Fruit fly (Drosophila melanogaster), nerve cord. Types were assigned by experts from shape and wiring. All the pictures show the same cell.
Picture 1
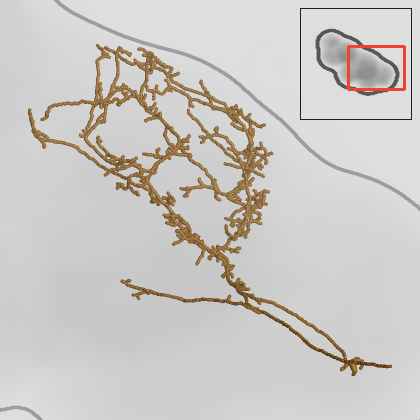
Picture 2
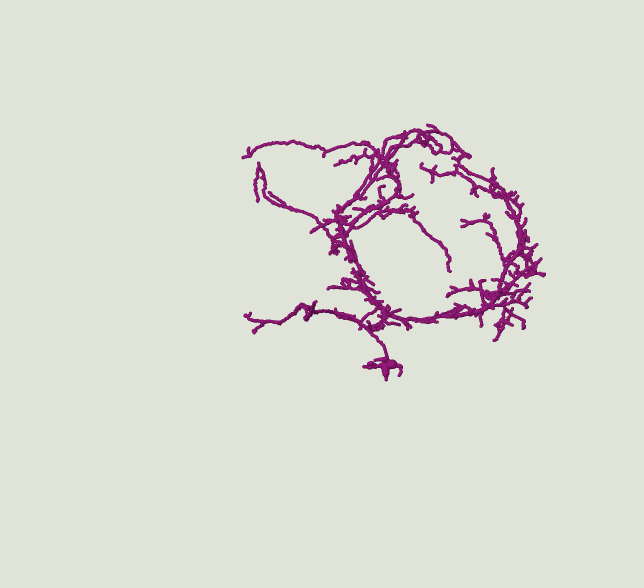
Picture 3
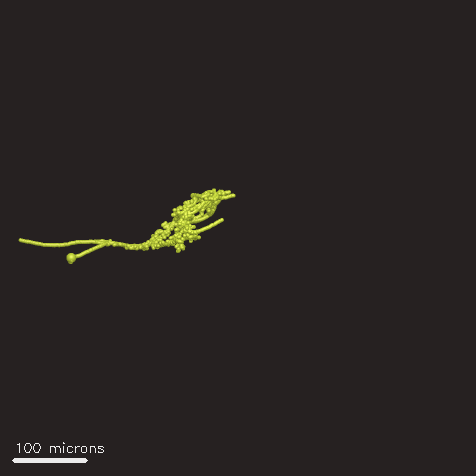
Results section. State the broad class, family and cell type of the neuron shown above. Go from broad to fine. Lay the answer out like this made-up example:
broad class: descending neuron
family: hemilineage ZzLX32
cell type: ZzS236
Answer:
broad class: ascending neuron
family: hemilineage 08B
cell type: AN08B035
